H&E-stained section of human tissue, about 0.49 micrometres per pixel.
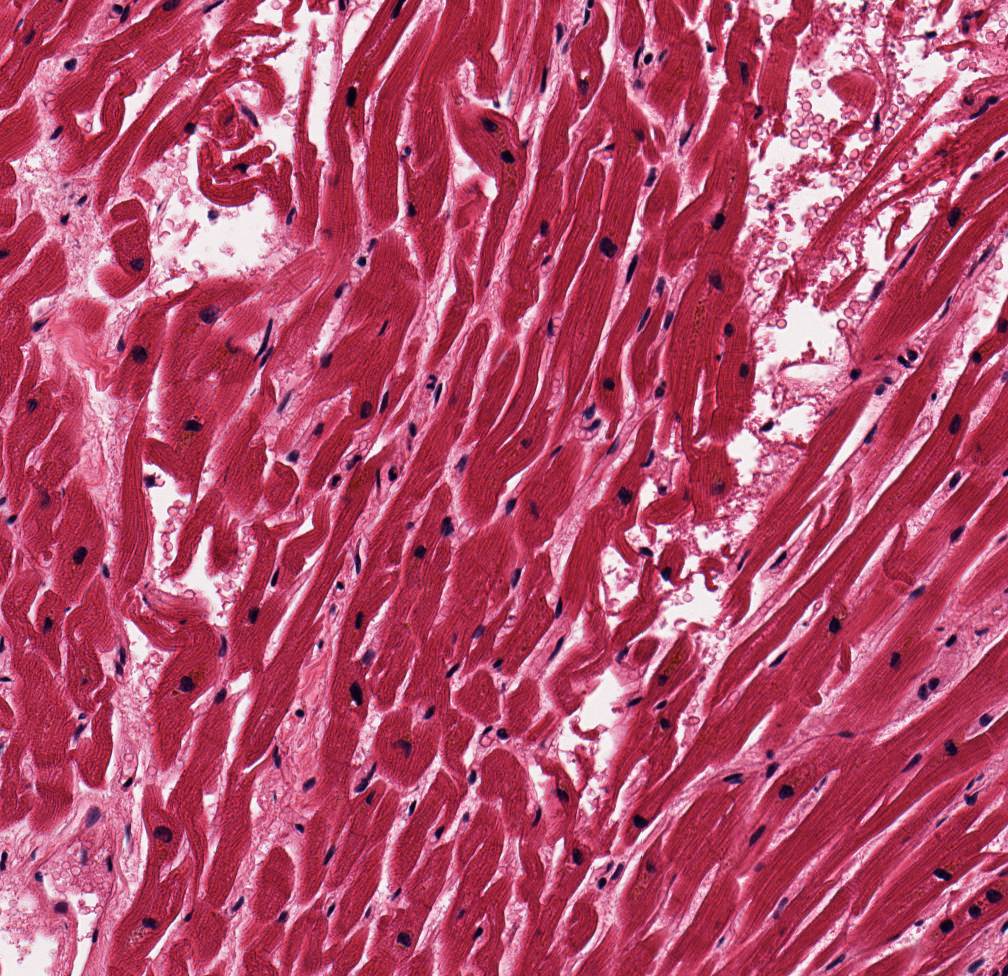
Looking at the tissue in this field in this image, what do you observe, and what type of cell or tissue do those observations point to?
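Here the muscle fibres branch and join up with their neighbours, and each one has a single oval nucleus sitting in the middle. Over toward the left edge many fibres are cut across or at a slant, so you get rounded and curved profiles. At the upper right, the pale spaces hold many scattered red blood cells. This is the left ventricle of the heart.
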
